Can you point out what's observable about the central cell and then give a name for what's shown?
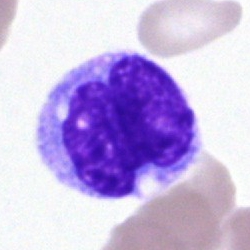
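Nucleus occupies most of the cell. Chromatin dark purple, coarsely clumped. Cytoplasmic rim widest on the left side. A few small clear spots in the cytoplasm at the edge of the nucleus. Monocyte.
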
